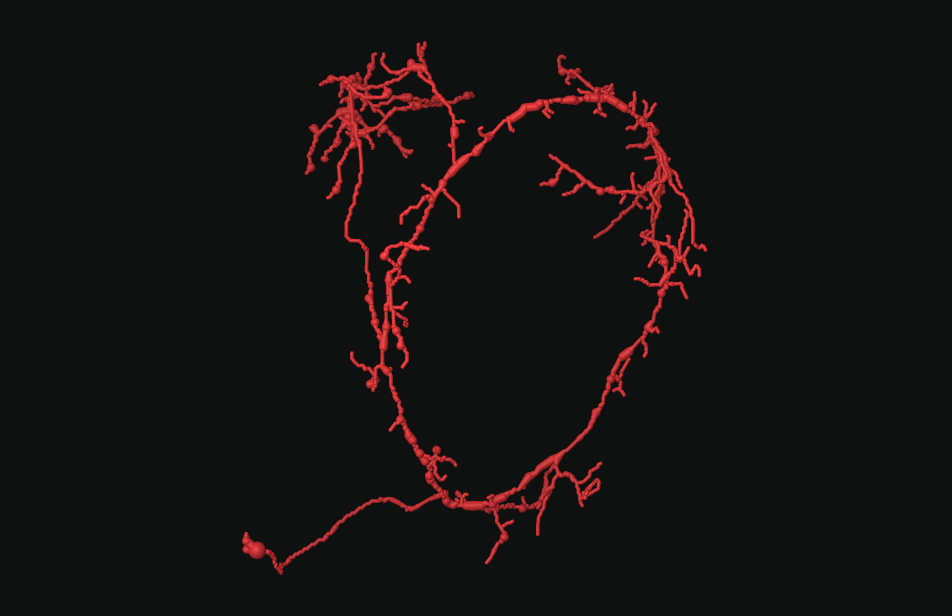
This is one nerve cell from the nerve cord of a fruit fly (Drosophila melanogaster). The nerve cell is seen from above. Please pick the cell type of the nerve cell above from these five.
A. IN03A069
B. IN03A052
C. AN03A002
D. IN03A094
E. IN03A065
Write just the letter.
A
